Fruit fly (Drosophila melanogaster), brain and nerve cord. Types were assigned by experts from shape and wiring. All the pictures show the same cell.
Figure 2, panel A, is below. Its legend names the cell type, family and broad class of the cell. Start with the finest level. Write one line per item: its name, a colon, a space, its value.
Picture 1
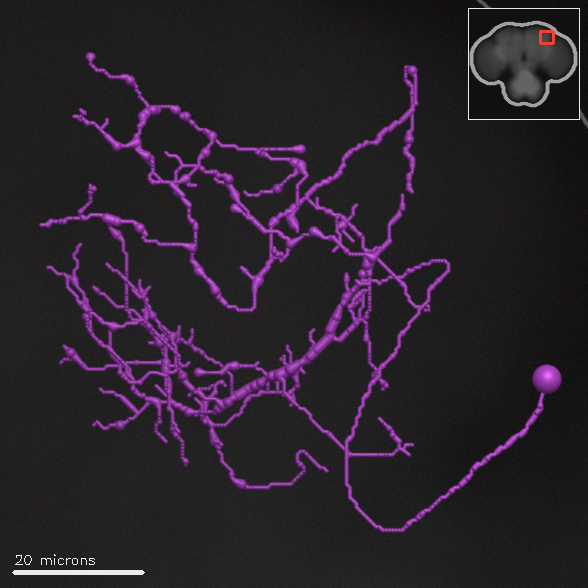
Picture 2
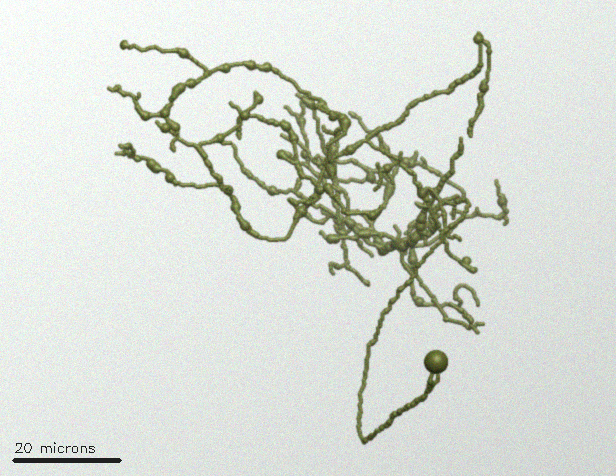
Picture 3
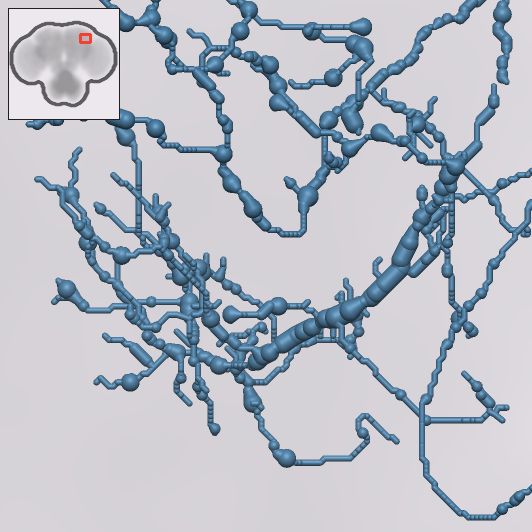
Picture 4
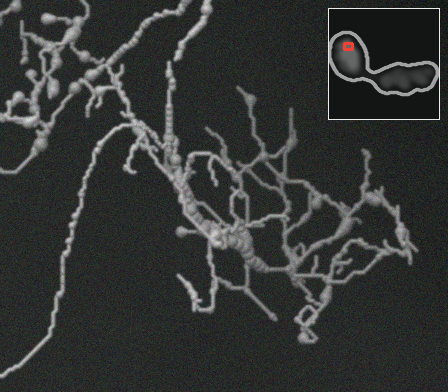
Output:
cell type: LHAV5a10_b
family: hemilineage VPNl&d1_dorsal
broad class: central-brain intrinsic neuron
